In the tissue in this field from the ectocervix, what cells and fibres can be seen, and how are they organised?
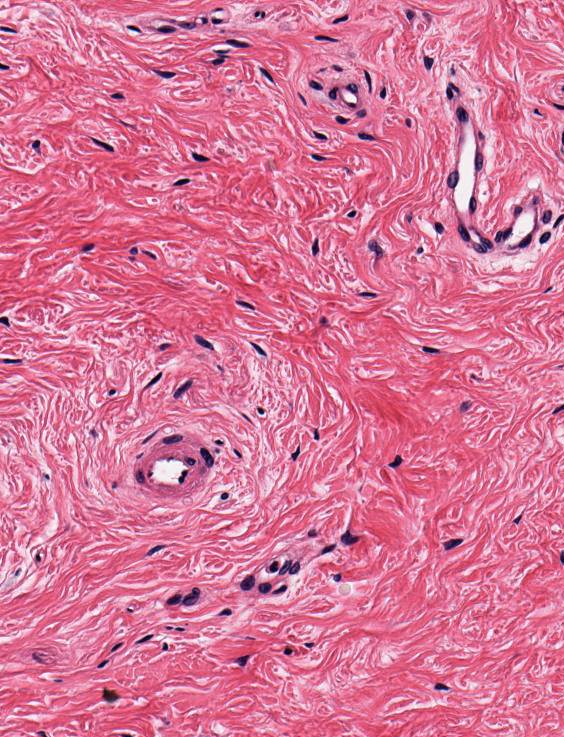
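The field consists entirely of pink collagenous stroma, and no epithelium is present. Its collagen bundles are wavy and interlace in haphazard directions. Nuclei are sparse and widely spaced throughout. These stromal nuclei are small, dark and spindle-shaped, resembling those of fibroblasts.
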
